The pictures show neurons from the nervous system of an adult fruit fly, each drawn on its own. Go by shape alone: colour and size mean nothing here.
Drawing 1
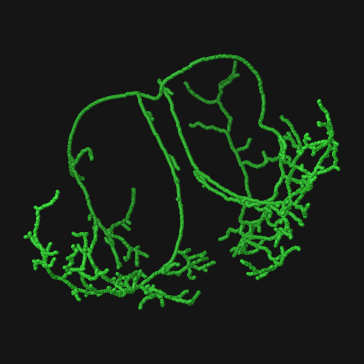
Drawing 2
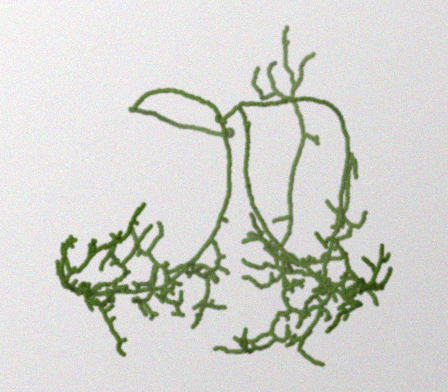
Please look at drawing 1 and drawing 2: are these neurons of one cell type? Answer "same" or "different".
same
